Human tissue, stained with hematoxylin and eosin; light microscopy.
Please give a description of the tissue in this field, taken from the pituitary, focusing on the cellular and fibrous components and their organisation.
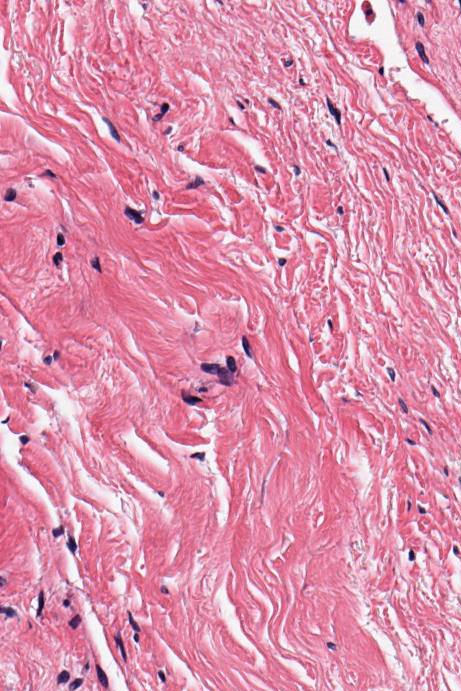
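Taking the field as a whole first, closely packed pink-staining collagen bundles fill it. Next come the nuclei, which are few and widely spaced among the bundles. As to shape, most are small, dark and elongated, in keeping with fibroblasts. Last, a small cluster of several dark nuclei lies near the centre.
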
